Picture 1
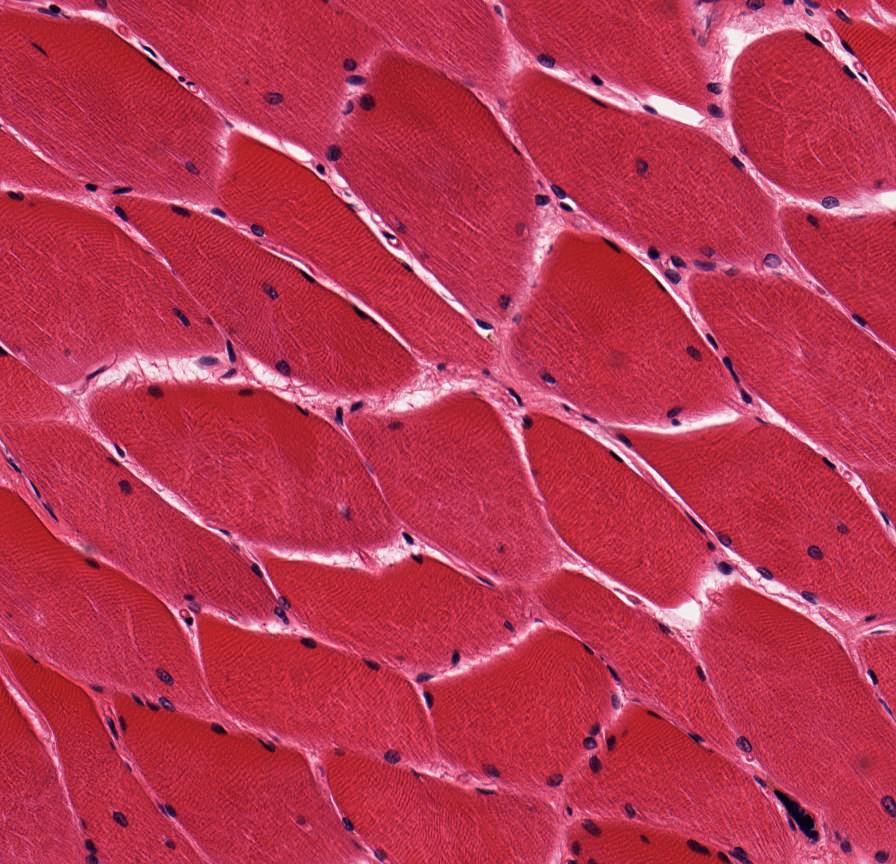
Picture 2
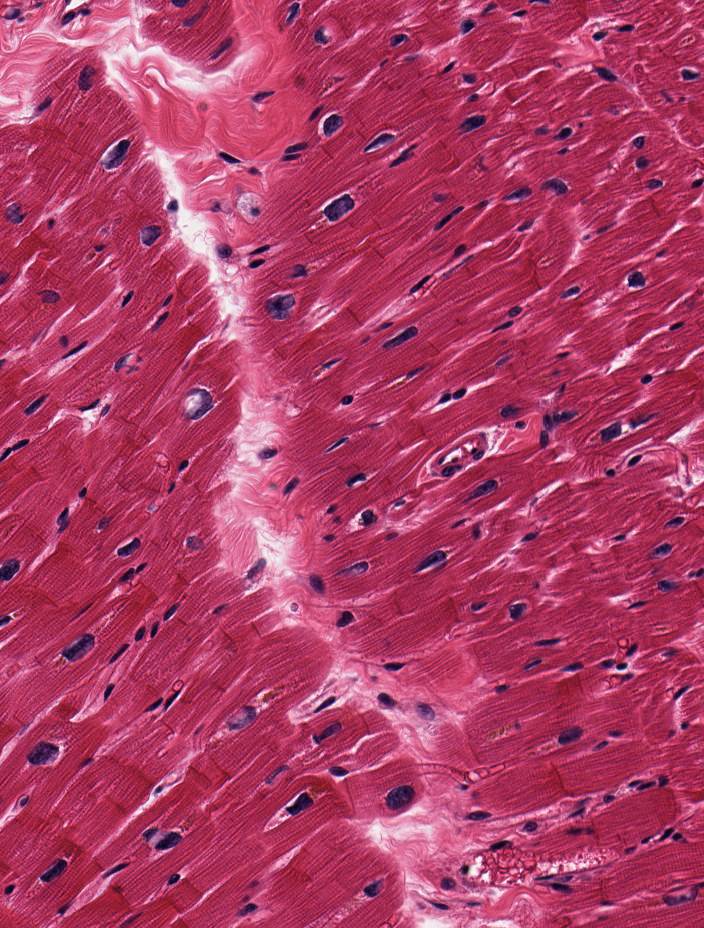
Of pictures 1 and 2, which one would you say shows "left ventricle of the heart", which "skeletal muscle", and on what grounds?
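So picture 1 is skeletal muscle, and picture 2 is the left ventricle of the heart. In the skeletal muscle the nuclei, small, dark purple and oval to flattened, sit at the fibre edges rather than the centres. Fibres are broadly similar in size, with only thin strands of pale connective tissue between them. In the left ventricle of the heart, a pale band of loose connective tissue runs from top left to bottom centre, splitting the muscle into two large bundles. Fibres on both sides run obliquely and in parallel, branching and joining between neighbours. Several central nuclei show a pale clear zone at their poles, a few with fine golden-brown granules there.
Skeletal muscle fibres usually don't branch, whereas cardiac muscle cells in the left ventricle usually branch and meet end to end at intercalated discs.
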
